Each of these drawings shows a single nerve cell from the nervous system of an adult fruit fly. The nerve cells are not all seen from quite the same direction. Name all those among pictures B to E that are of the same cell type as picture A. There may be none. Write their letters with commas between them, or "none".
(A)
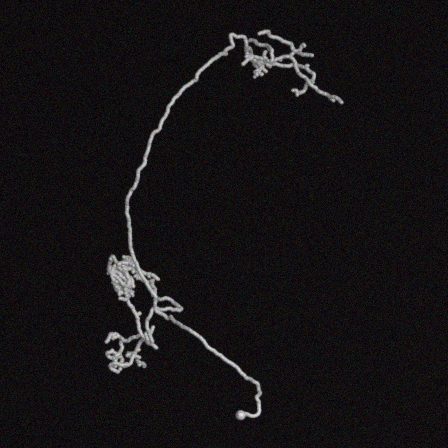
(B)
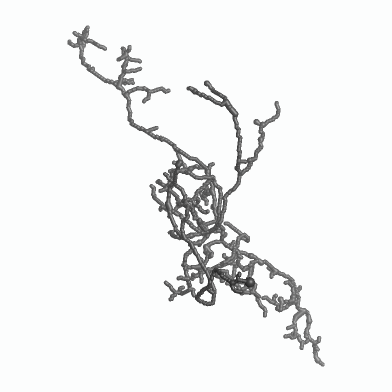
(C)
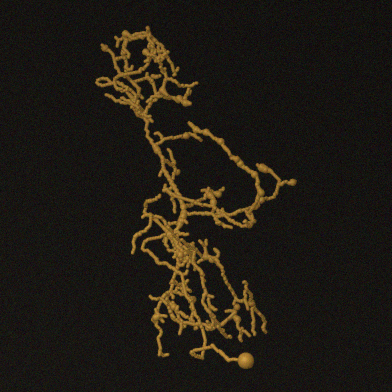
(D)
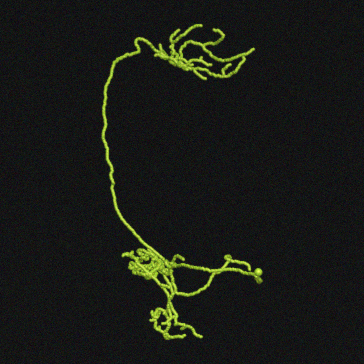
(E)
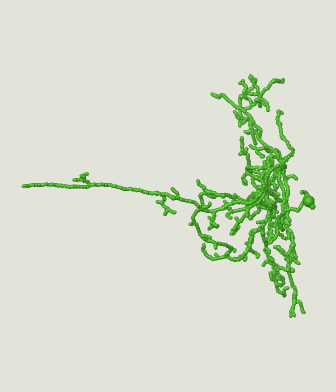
D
